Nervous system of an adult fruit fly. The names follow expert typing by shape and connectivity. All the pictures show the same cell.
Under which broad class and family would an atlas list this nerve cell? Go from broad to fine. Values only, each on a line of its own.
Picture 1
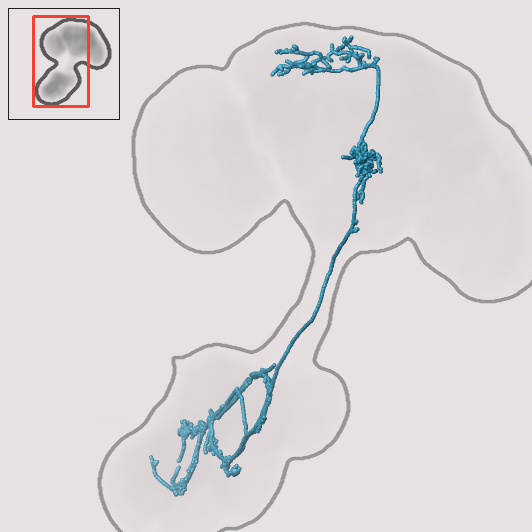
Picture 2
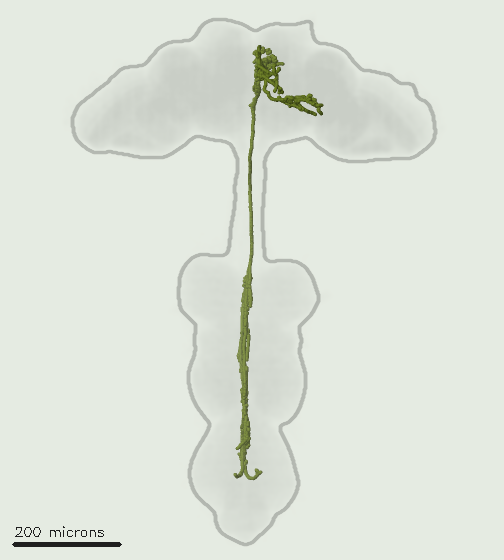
ascending neuron
hemilineage 05B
